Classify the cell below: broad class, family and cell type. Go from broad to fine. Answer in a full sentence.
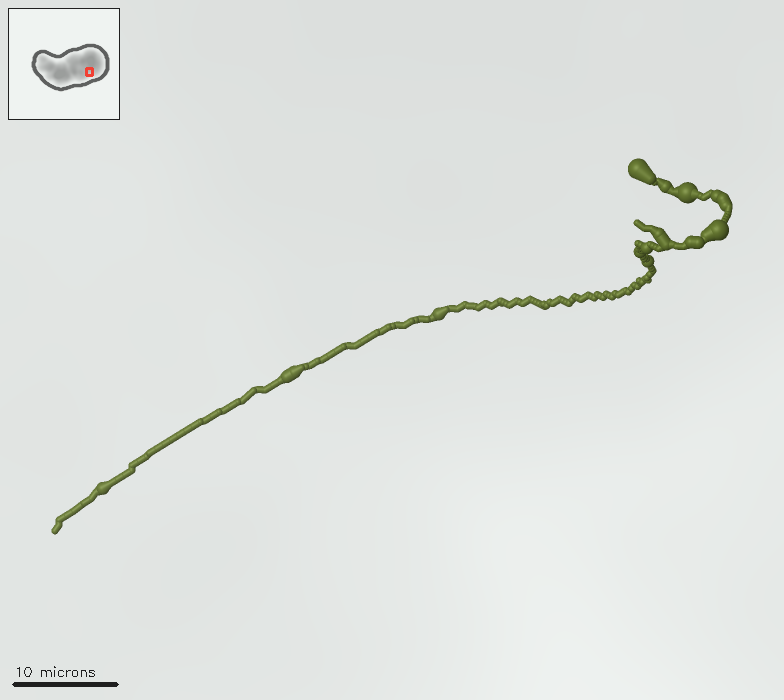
A sensory neuron entering the brain of class olfactory, type ORN_VA4.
